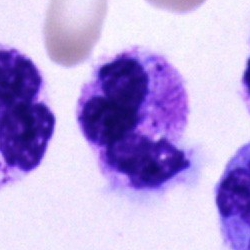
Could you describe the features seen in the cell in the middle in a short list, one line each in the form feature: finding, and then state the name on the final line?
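Nuclear lobes: several, connected, curving along the left and lower side of the cell
Chromatin: dark purple, coarsely clumped
Cytoplasm: pale pink-lilac, filling the upper right part of the cell
Granules: fine, pinkish, in the cytoplasm
Identification: segmented neutrophil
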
